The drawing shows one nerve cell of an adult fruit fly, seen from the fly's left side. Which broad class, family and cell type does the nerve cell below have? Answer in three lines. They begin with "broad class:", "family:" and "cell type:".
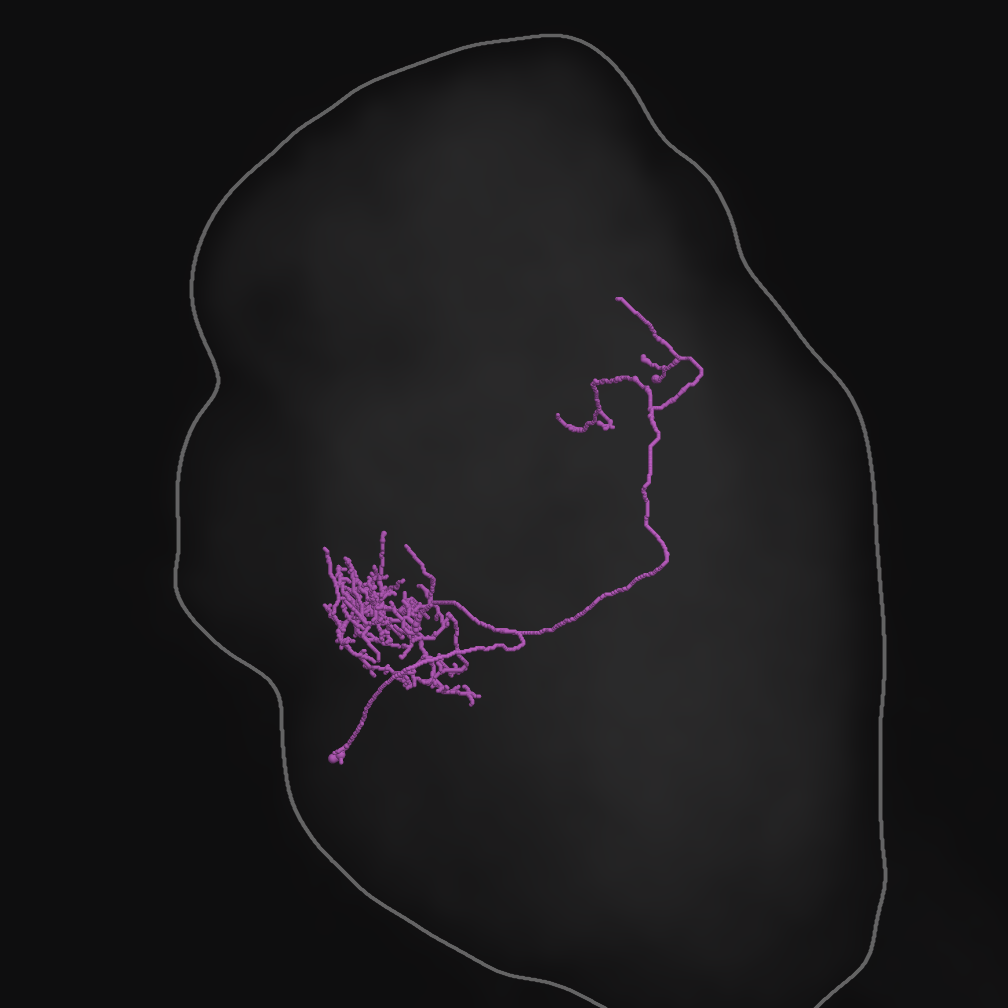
broad class: central-brain intrinsic neuron
family: hemilineage LALv1_ventral
cell type: AVLP455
